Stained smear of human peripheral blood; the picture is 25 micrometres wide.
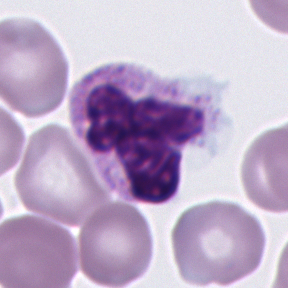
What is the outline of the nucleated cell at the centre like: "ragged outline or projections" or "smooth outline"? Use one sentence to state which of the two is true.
There is a ragged or frayed edge, or there are projections, blebs or tags, on this cell.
